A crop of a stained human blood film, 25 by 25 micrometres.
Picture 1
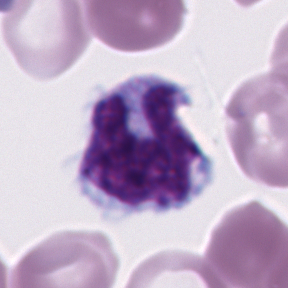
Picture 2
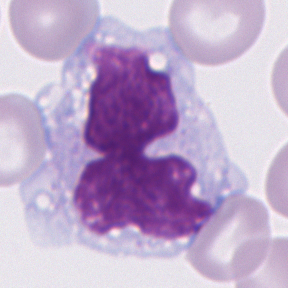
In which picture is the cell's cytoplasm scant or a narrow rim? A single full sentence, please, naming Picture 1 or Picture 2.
The cell in picture 1 has only a narrow rim of cytoplasm.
